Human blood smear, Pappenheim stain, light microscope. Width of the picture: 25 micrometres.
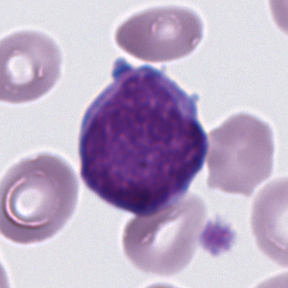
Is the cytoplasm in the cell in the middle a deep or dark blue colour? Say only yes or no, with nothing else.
Yes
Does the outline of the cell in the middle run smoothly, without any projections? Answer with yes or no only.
No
